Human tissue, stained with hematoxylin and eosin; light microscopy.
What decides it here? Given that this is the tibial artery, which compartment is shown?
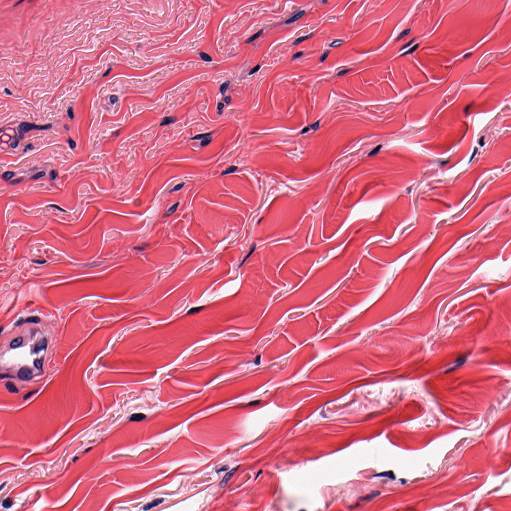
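I'd call this the tunica adventitia. Thick, wavy pink collagen bundles run diagonally from lower left to upper right across most of the field, with dark, slender, spindle-shaped nuclei along their edges. Those nuclei are sparse against so much pink fibre.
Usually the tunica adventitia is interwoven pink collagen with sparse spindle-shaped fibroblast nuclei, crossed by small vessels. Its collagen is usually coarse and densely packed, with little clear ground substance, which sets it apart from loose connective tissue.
A small vessel with an open lumen, ringed by dark nuclei, sits at the lower left edge.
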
